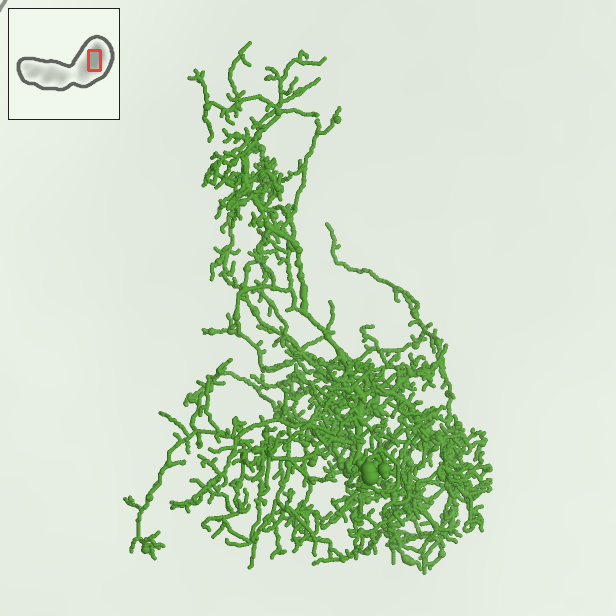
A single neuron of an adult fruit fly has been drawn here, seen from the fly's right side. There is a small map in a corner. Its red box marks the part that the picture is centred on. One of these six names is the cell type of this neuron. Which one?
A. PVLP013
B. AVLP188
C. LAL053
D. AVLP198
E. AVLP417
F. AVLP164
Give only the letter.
F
